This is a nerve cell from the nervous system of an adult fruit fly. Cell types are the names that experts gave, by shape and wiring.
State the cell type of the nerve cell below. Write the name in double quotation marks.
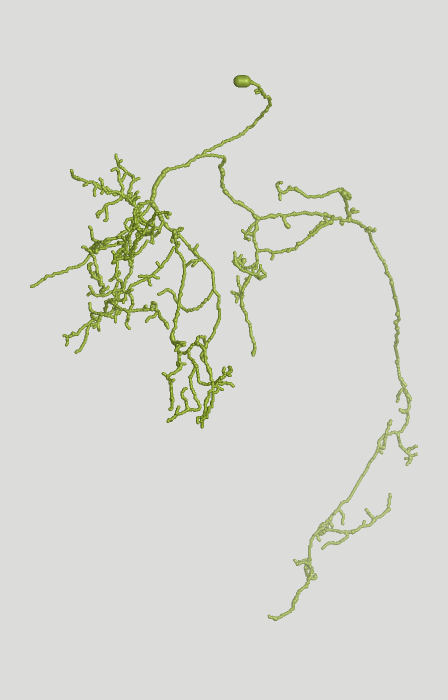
"PVLP205m"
